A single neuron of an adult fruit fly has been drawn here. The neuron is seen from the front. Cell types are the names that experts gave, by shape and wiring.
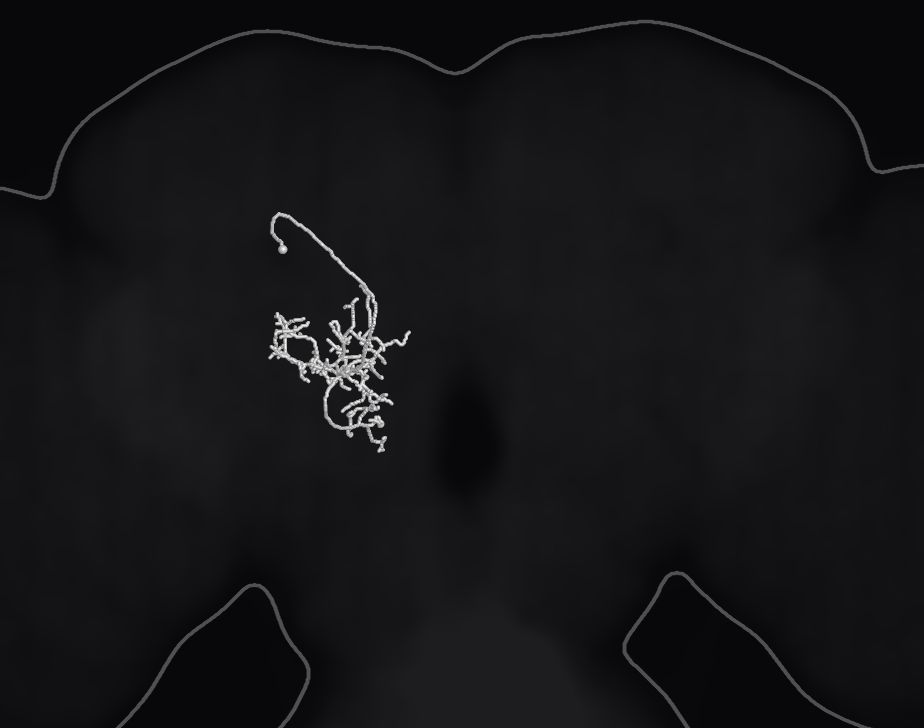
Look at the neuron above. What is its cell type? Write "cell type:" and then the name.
cell type: PS021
